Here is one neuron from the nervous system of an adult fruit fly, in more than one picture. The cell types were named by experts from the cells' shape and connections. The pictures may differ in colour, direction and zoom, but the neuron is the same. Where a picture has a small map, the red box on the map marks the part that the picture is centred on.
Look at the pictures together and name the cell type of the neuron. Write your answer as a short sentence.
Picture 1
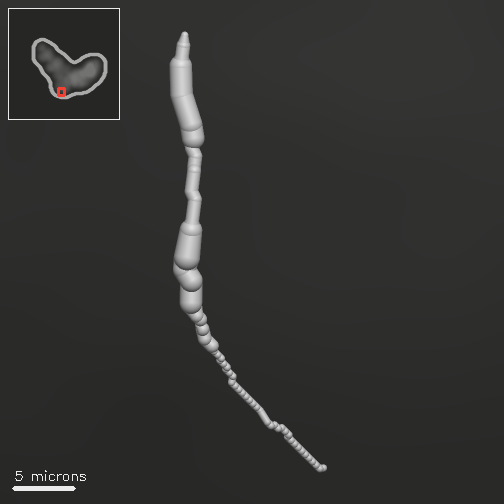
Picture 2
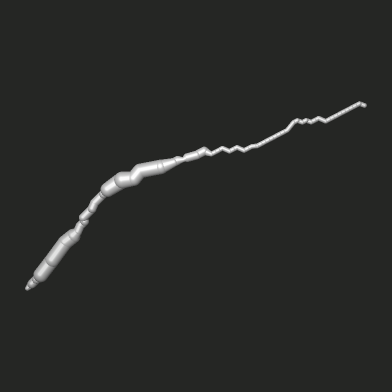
The cell type is R8y.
